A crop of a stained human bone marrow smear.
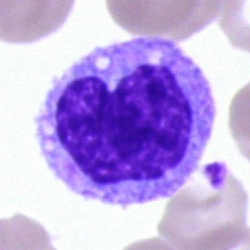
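Monocyte. A single notch marks the upper edge of the nucleus, which is surrounded on all sides by a rim of cytoplasm. The cytoplasm contains fine pinkish-violet granules, and a few small clear vacuoles lie in it above the nucleus.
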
